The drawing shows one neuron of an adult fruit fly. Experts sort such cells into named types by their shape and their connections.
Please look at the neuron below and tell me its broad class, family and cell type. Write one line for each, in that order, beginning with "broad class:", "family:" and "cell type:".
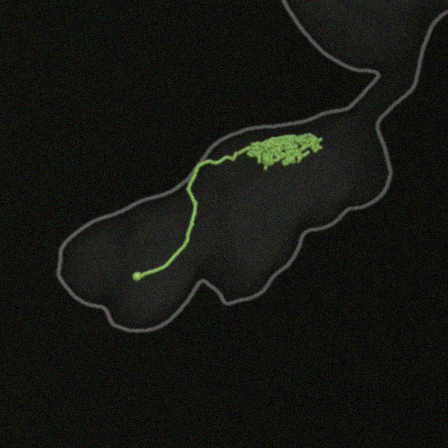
broad class: nerve-cord intrinsic neuron
family: hemilineage 06B
cell type: IN06B040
